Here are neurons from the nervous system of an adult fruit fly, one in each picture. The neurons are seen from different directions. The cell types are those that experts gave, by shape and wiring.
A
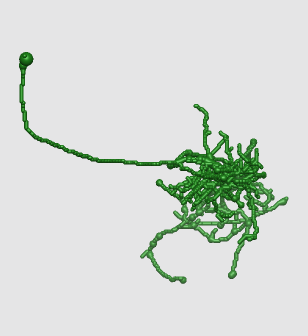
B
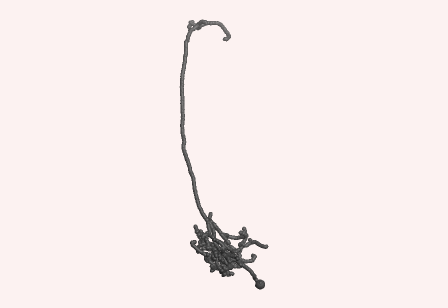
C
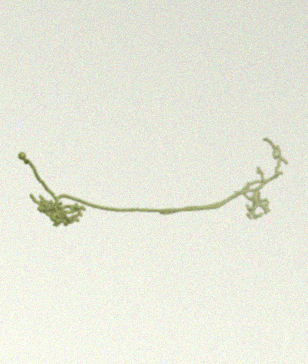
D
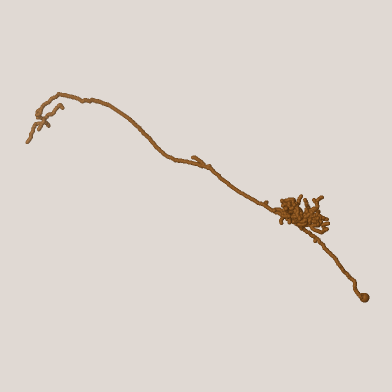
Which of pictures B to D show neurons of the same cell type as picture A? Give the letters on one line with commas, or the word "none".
C, D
